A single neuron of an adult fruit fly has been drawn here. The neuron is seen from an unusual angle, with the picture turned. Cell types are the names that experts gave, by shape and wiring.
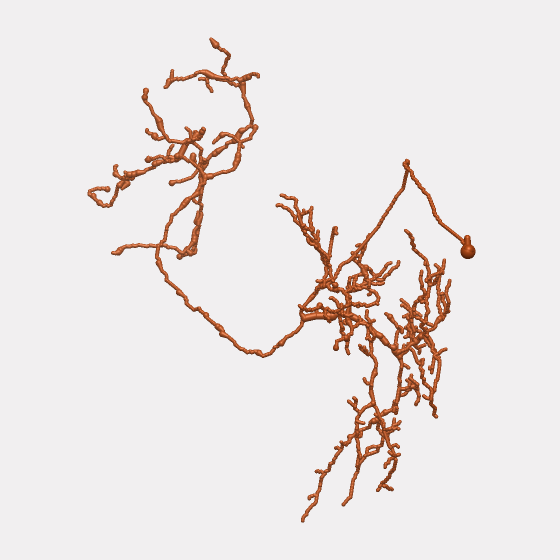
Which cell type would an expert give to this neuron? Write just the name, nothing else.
GNG246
